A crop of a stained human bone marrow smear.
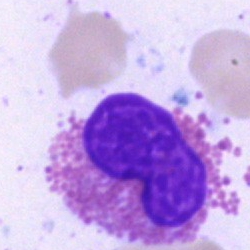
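Eosinophil in the middle of this marrow smear: its cytoplasm is packed with coarse pink-red granules, round and roughly equal in size, most of them lying to the left of and below the nucleus. The chromatin stains dark purple and looks fairly dense.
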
